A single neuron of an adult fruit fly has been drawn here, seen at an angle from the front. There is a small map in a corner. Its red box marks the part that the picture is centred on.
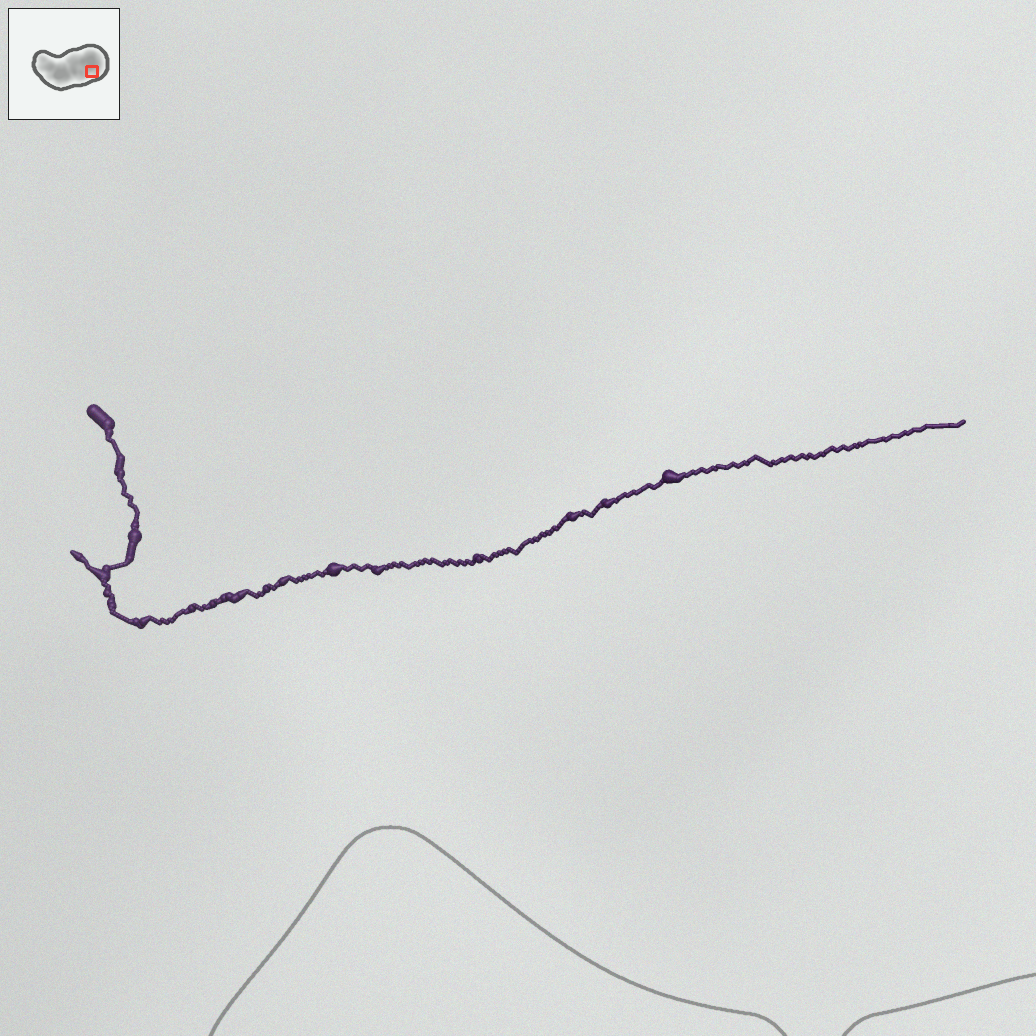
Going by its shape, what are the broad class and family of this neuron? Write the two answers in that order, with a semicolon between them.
sensory neuron entering the brain; class mechanosensory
